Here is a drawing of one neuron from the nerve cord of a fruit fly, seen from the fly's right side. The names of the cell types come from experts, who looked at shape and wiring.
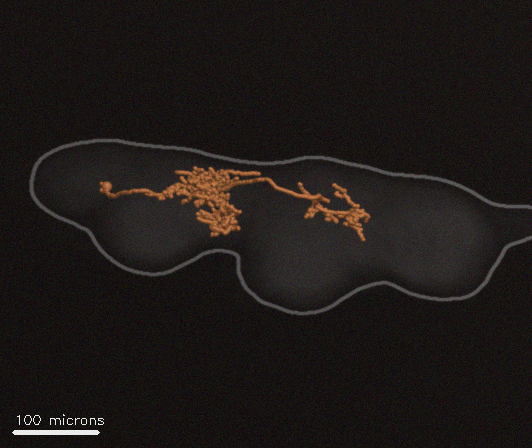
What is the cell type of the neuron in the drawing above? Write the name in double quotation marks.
"IN03A011"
